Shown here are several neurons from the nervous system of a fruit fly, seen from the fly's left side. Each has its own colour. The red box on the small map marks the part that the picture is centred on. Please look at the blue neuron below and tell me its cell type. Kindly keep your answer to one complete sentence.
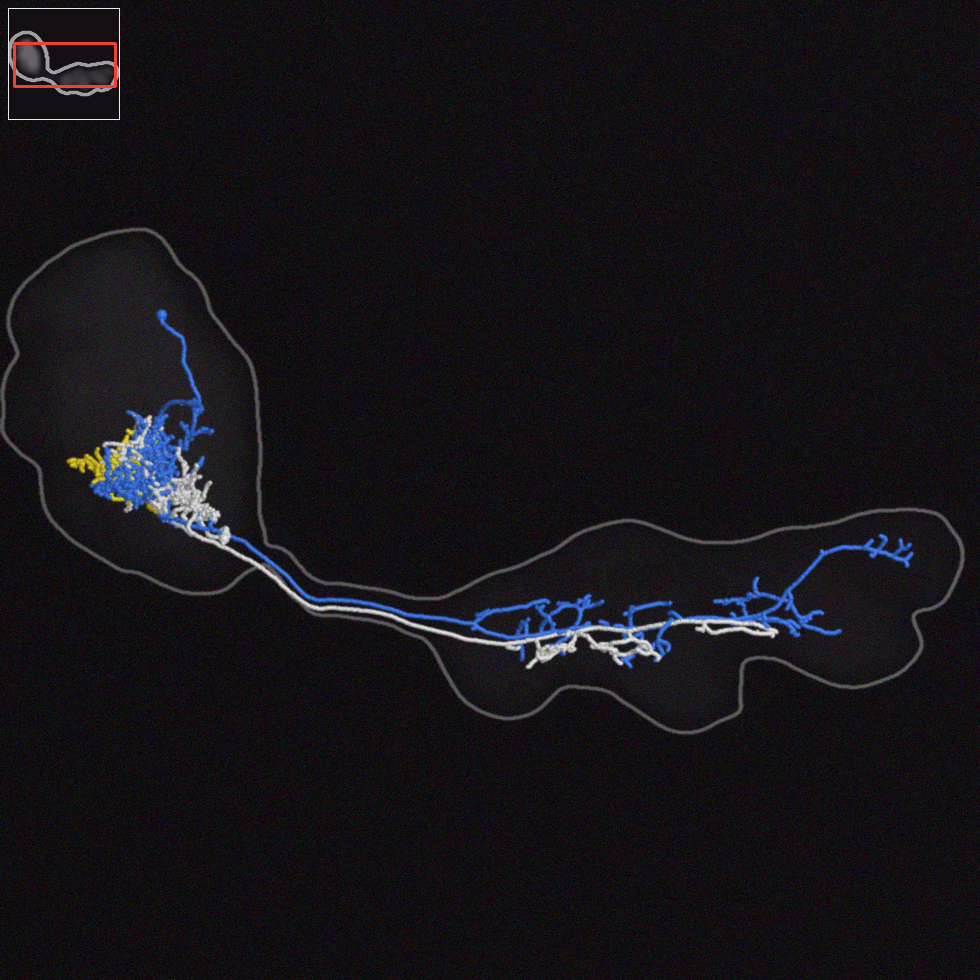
The cell type that fits this neuron is DNp12.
